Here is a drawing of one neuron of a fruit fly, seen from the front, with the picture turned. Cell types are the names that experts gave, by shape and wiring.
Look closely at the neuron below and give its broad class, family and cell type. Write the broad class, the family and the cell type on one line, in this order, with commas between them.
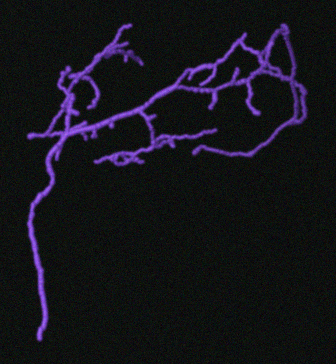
sensory neuron entering the nerve cord, class mechanosensory proprioceptive, SNpp33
